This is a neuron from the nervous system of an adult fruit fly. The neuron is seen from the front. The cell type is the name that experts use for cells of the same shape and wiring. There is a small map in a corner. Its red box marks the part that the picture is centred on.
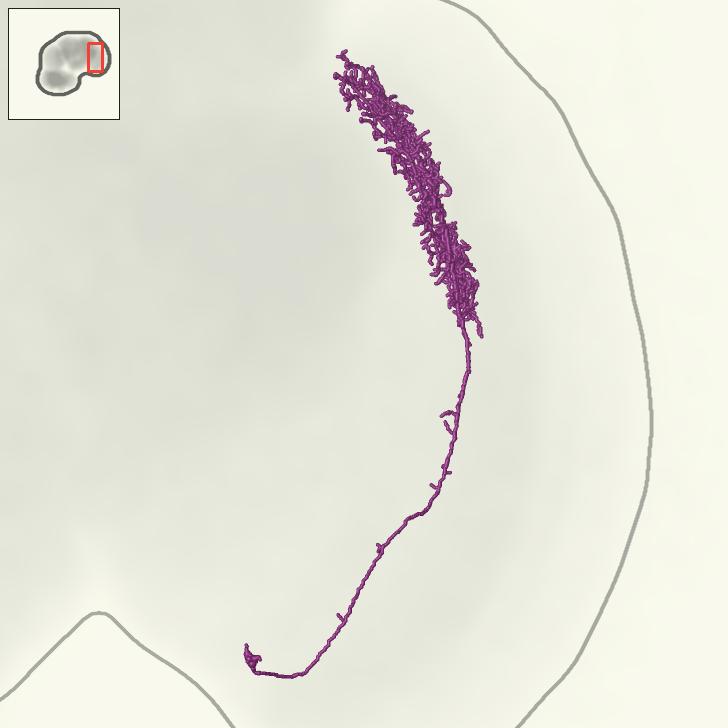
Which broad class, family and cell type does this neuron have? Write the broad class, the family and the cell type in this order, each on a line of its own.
optic-lobe intrinsic neuron
Pm
Pm9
